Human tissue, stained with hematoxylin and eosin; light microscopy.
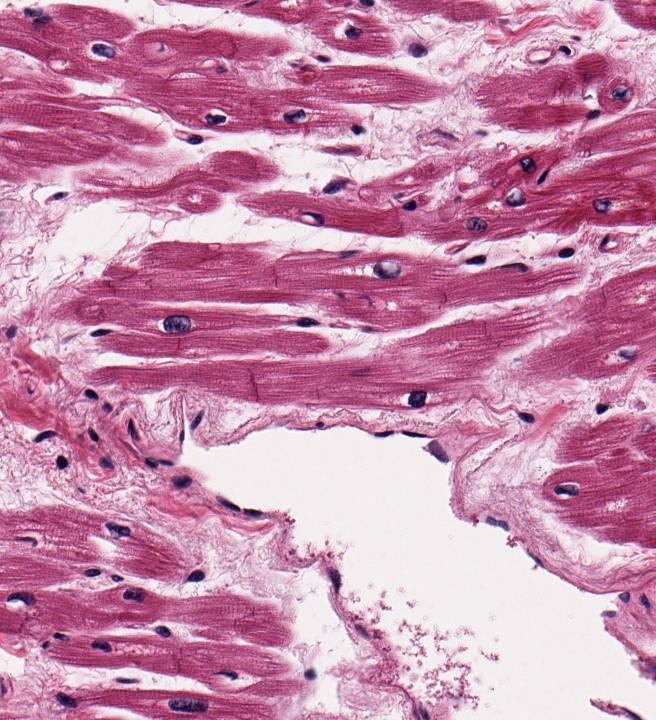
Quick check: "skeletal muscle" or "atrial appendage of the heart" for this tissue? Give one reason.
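This is atrial appendage of the heart, not skeletal muscle. First check: the muscle fibres branch and join neighbouring fibres.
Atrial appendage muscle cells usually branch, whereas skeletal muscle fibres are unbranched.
Second check: some nuclei sit centrally, surrounded by a pale clear zone of cytoplasm.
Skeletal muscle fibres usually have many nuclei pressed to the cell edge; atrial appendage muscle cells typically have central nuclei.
Also seen: loose, pale pink connective tissue with small dark elongated nuclei between the fibres. A large empty space, lower centre, has a thin connective tissue edge with flattened nuclei.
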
